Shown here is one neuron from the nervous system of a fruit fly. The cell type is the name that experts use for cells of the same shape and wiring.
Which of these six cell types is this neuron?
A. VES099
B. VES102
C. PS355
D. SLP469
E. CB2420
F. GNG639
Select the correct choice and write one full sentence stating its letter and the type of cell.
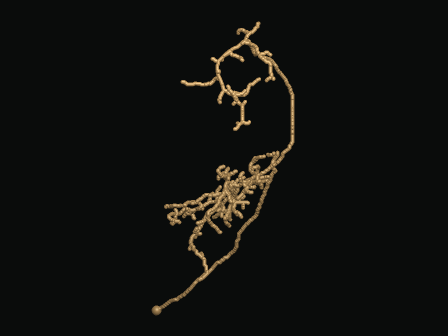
For cell type, option E, CB2420, applies to the neuron.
